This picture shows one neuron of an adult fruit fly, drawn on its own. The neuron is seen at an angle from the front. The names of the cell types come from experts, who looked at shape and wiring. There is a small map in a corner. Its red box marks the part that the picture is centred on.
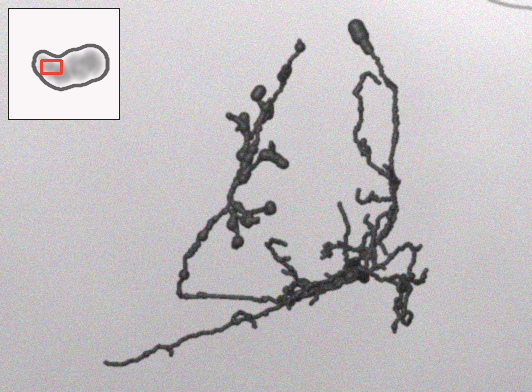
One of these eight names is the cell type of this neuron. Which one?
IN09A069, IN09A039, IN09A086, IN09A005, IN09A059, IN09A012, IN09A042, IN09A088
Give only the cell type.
IN09A042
